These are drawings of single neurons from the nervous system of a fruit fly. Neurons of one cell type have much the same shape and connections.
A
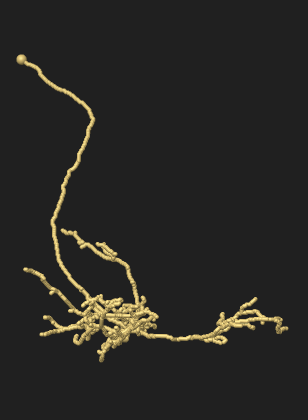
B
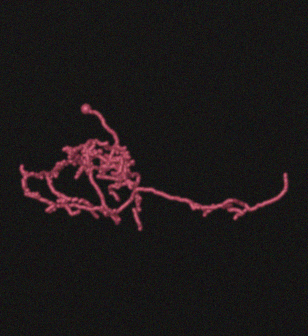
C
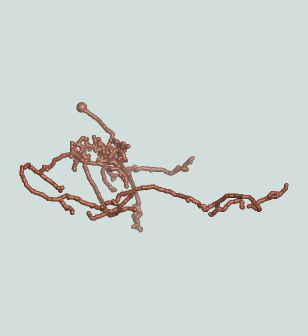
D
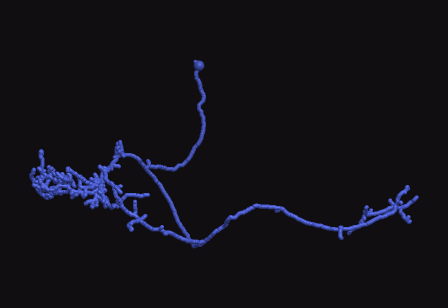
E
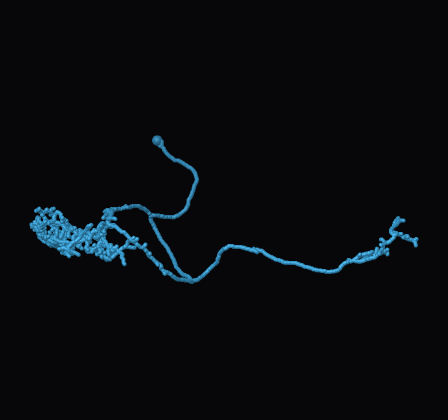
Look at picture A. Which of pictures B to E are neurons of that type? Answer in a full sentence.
None of them is of the same cell type.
